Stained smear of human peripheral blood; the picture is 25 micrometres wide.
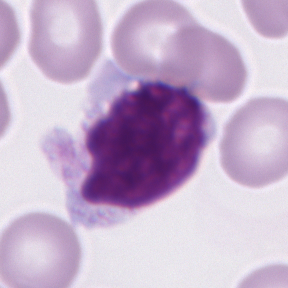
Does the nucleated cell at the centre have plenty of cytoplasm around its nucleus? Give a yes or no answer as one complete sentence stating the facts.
No, its cytoplasm is scant rather than broad.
